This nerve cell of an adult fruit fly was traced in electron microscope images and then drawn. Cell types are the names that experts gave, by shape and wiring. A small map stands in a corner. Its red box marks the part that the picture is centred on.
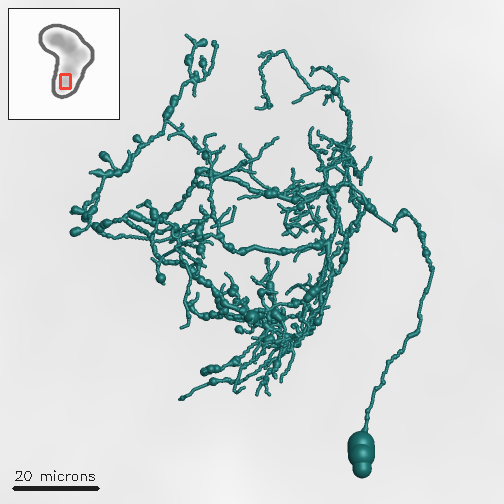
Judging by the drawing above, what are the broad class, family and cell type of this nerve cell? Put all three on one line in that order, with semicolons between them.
nerve-cord intrinsic neuron; hemilineage 13B; IN13B029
